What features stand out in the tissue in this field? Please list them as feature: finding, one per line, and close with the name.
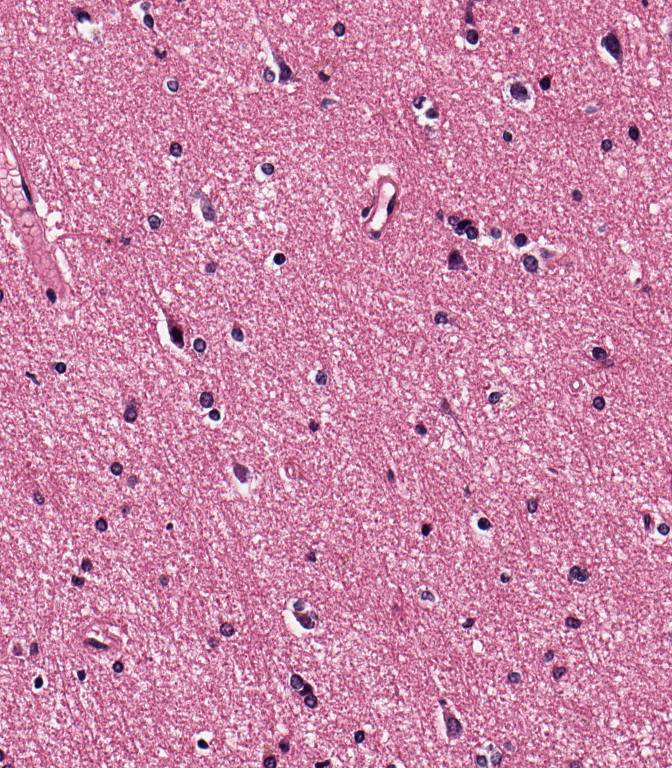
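Background: finely granular, pale pink, fibrillary
Distribution: cells single, fairly evenly scattered
Nuclei: mostly small, round, dark, little cytoplasm
Halo: clear, around many small round nuclei
Larger cells: few, angular triangular outlines, purplish cytoplasm; for example near upper right, lower centre
Name: cerebral cortex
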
